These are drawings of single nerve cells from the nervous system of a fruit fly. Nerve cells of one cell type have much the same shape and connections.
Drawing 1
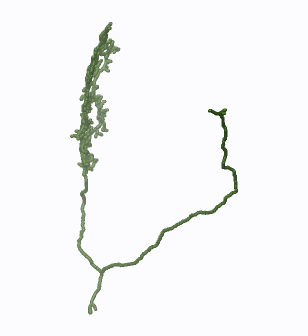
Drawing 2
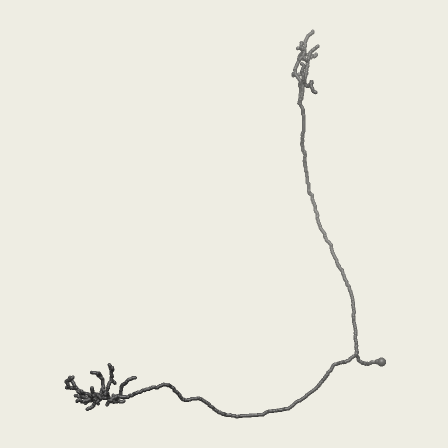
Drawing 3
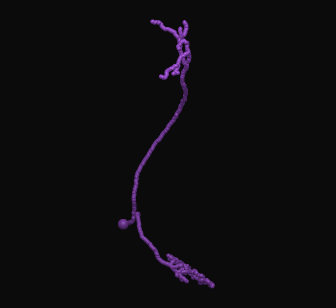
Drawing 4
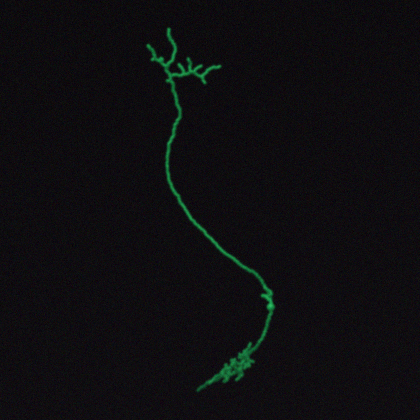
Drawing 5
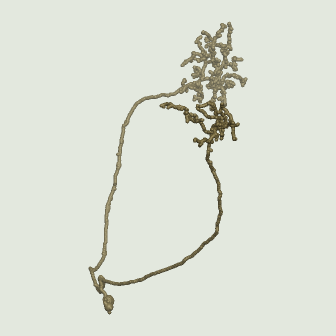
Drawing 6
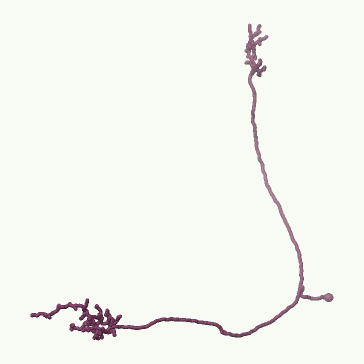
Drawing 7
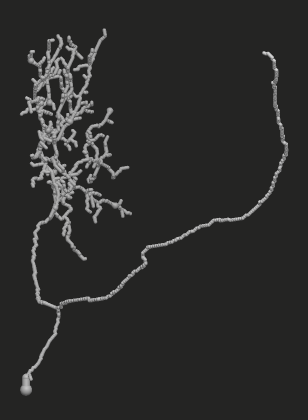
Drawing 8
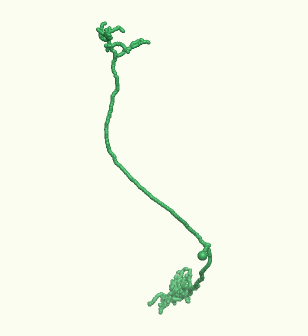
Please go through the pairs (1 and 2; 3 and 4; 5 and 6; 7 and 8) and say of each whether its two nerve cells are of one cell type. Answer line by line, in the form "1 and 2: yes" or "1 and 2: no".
1 and 2: no
3 and 4: yes
5 and 6: yes
7 and 8: no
